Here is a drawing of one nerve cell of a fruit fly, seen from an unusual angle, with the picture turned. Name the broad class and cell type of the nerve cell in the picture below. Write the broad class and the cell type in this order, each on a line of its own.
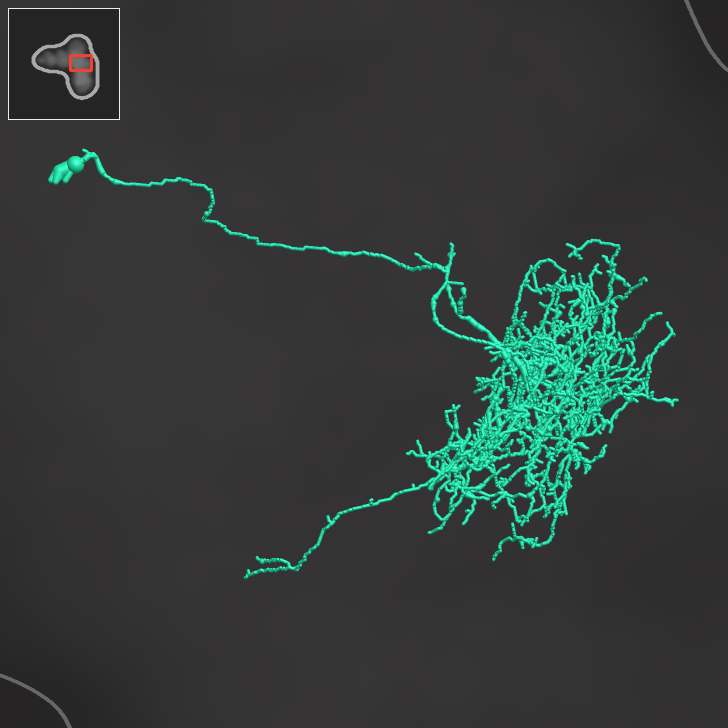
central-brain intrinsic neuron
VES059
